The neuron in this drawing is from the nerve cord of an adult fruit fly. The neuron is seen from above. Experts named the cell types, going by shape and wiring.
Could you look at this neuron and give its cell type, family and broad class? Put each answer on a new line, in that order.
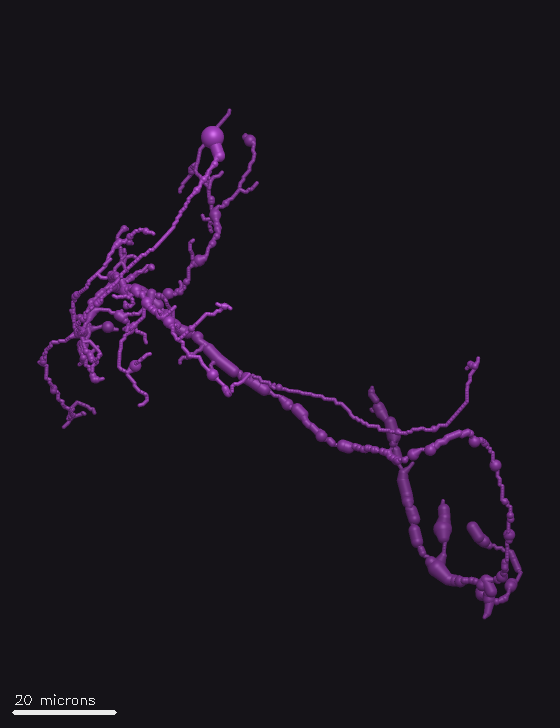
IN19A087
hemilineage 19A
nerve-cord intrinsic neuron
